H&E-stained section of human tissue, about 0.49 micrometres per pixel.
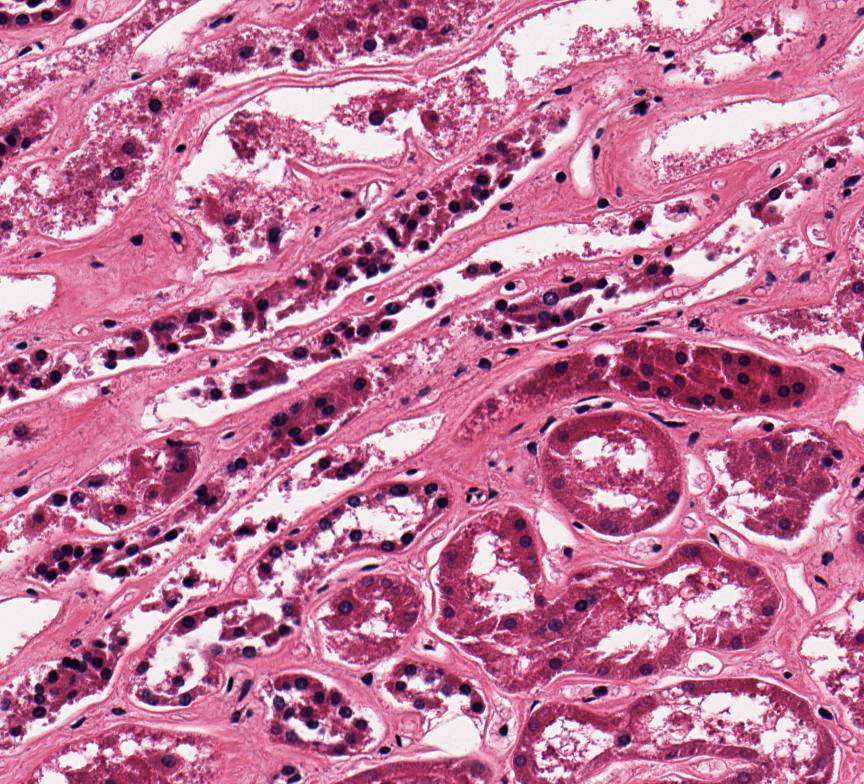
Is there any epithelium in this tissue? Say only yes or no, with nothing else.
Yes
